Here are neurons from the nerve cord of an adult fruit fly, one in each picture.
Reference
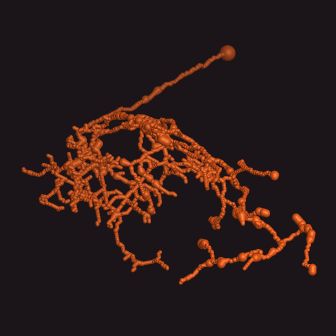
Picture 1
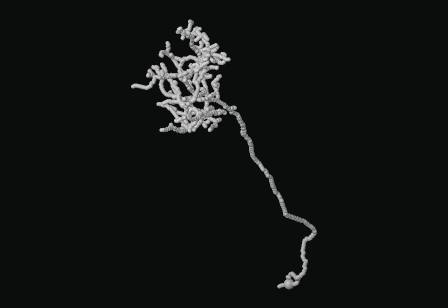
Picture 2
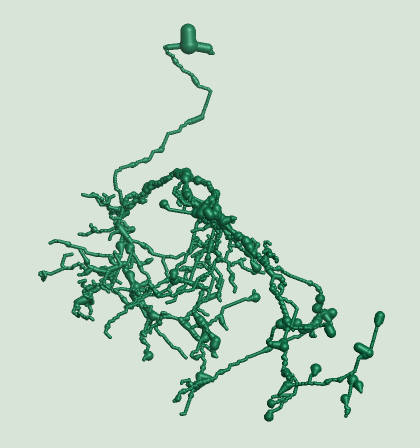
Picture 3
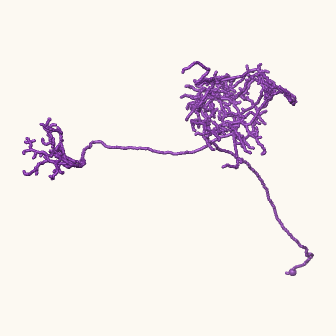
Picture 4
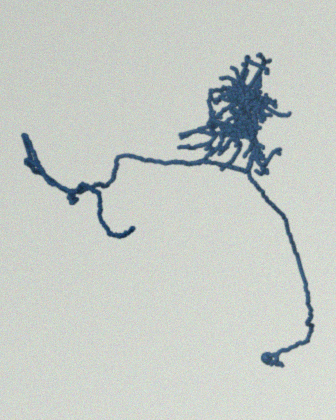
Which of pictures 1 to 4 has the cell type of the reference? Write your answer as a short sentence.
The neuron in picture 2 is of the same cell type.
